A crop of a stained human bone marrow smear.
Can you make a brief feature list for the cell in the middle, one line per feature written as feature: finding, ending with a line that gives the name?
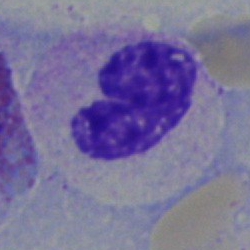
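Edge: roughly round outline, smooth as far as I can tell
Nuclear shape: indented, notch on the left side
Position: nucleus off-centre, toward the upper right
Nucleolus: none distinct that I can see
Cell: band neutrophil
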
